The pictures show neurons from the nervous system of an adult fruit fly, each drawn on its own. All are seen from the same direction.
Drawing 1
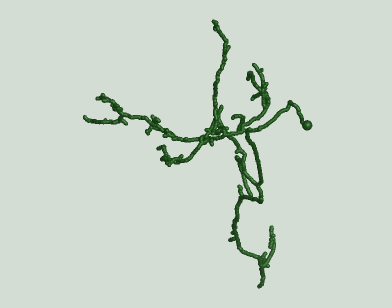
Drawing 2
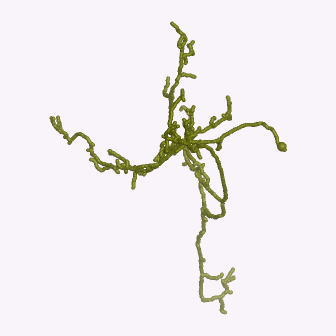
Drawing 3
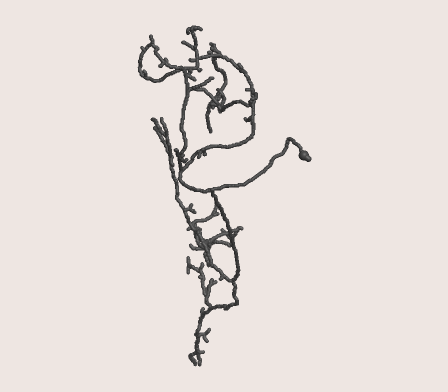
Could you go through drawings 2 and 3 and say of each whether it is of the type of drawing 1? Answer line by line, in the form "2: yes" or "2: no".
2: yes
3: no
